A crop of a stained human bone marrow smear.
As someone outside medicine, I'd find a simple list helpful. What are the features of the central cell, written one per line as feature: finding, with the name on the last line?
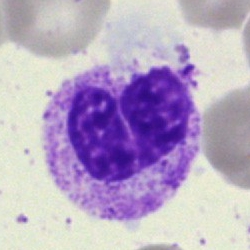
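Shape: roughly round
Nucleus: notched at top, two-lobed, heart-like
Nucleoli: none visible
Cytoplasm: filled with fine purple granules
Cell: band neutrophil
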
